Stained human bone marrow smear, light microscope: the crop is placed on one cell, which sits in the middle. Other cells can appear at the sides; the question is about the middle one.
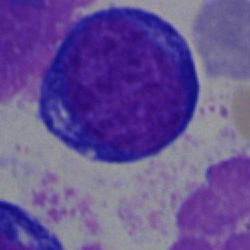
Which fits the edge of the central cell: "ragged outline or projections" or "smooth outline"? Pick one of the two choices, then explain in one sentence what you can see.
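Smooth outline. The cell has a round, smooth outline.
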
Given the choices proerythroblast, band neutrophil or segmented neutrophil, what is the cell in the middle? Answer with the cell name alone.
proerythroblast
